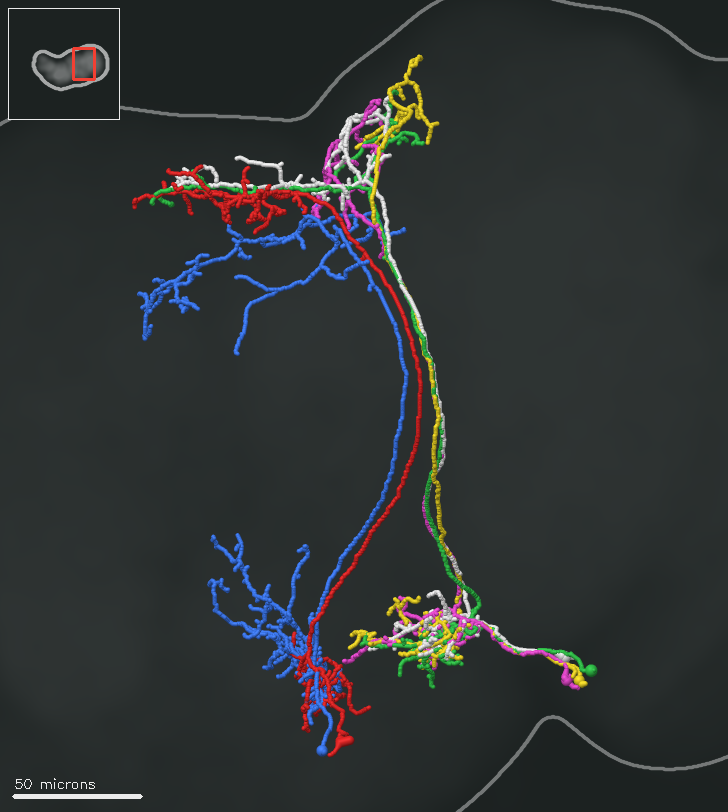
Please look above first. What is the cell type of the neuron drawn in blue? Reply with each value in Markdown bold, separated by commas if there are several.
**PRW012**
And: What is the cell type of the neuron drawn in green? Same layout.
**PRW009**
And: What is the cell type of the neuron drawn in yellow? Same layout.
**PRW032**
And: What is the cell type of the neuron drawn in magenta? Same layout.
**PRW066**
